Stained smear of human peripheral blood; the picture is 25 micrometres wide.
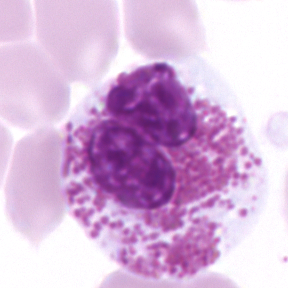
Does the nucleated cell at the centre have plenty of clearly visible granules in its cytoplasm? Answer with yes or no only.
Yes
